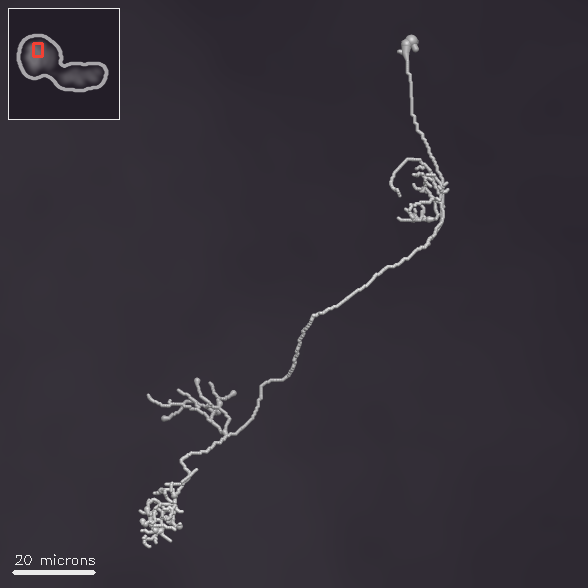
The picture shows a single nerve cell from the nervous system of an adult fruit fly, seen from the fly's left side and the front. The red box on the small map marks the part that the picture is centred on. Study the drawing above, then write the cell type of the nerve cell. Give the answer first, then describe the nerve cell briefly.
Its cell type is PFNa. Its broad class is central-brain intrinsic neuron. By the scale bar it is about 130 microns tall in this view. The picture shows dozens of branch ends.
